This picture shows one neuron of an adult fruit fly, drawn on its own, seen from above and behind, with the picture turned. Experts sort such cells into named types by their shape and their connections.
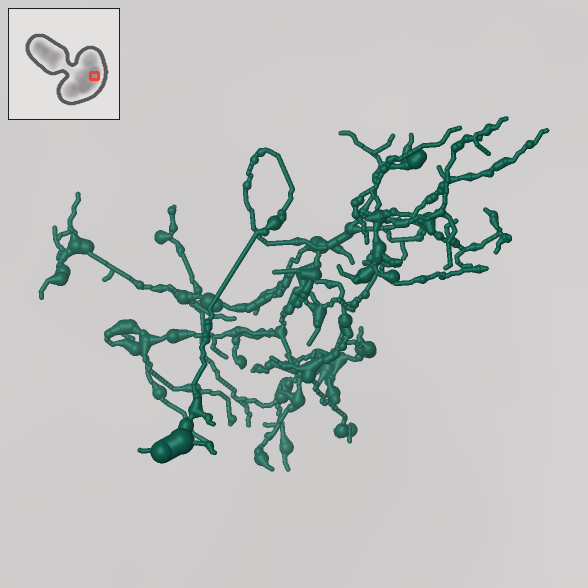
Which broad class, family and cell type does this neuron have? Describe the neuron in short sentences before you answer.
It lies in the brain. The picture shows dozens of branch ends. It is a central-brain intrinsic neuron. Its family is hemilineage SLPpm2. The cell type is CB2814.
